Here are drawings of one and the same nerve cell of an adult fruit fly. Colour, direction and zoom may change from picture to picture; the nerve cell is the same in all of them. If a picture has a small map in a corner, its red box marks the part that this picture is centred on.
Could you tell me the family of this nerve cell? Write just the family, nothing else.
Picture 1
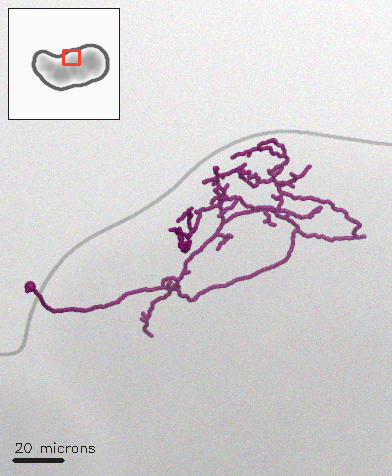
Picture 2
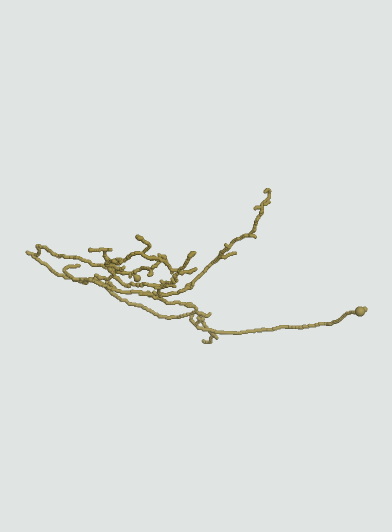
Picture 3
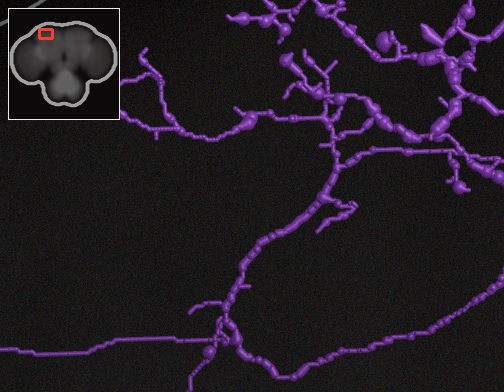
hemilineage LHp2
